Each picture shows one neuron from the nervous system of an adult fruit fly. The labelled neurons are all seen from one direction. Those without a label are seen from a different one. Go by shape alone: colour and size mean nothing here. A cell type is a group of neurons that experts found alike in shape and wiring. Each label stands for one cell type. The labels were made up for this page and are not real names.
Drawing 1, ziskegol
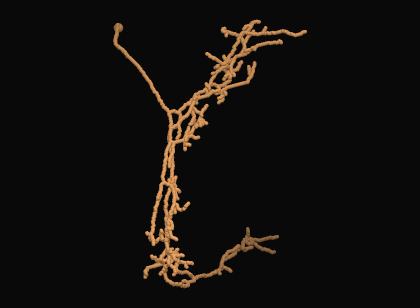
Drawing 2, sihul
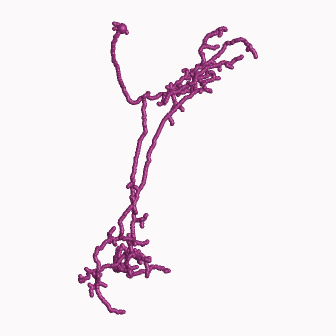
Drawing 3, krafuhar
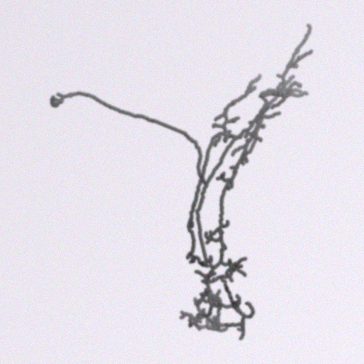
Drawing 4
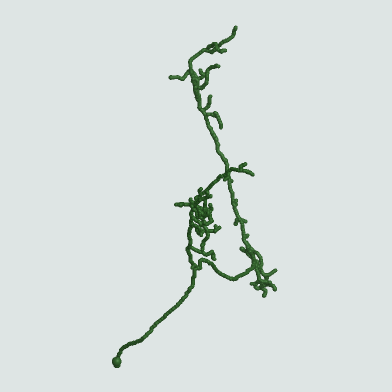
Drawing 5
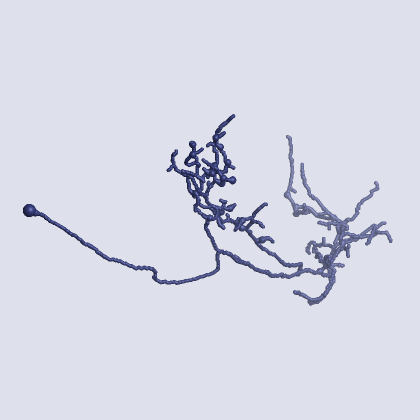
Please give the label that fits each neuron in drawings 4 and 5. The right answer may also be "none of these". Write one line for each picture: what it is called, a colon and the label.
4: none of these
5: krafuhar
